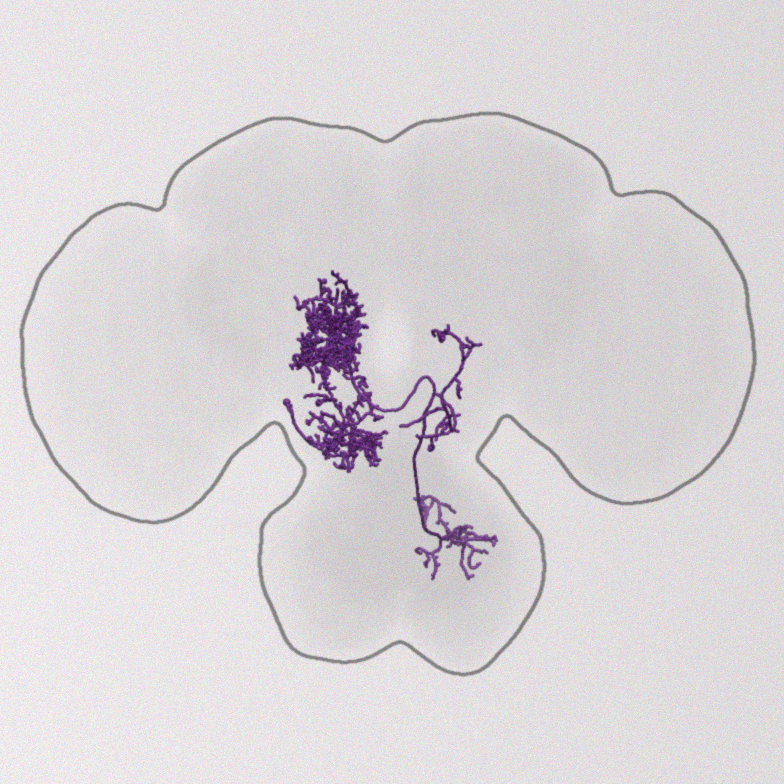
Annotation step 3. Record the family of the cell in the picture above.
hemilineage 07B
